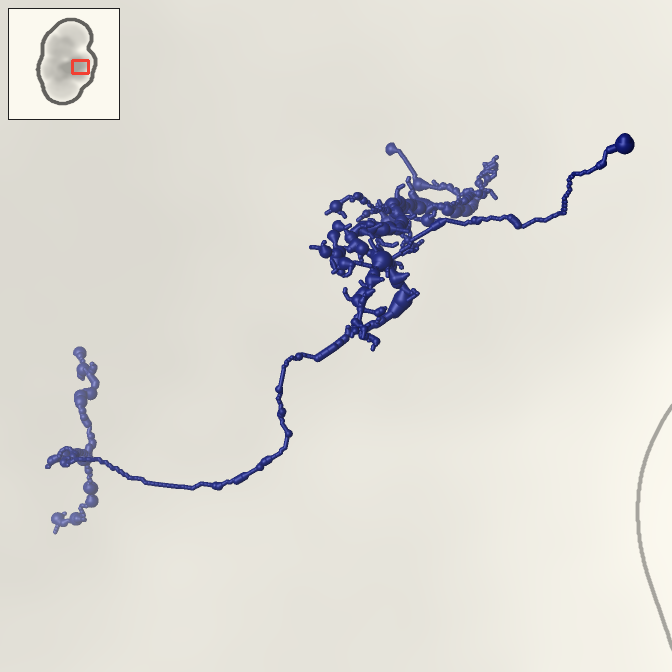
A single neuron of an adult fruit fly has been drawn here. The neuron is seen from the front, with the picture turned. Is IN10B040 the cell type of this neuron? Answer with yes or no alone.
yes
